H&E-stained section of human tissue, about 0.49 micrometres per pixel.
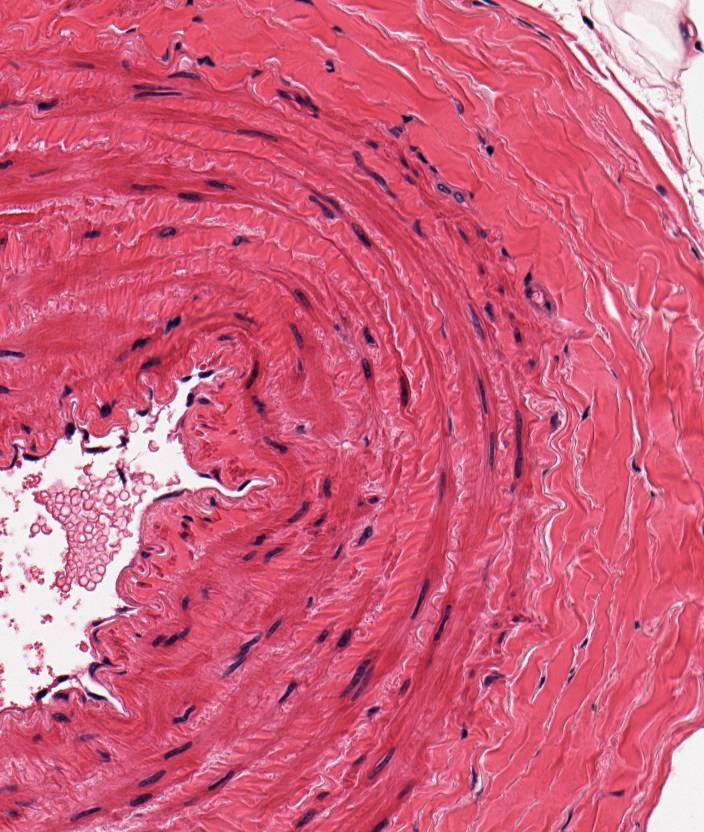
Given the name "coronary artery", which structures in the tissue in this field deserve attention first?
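The tissue here is coronary artery.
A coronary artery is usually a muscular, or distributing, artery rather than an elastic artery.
In keeping with that, the wall is thick and built of concentric layers curving around a lumen at the left edge, and in its inner and middle parts smooth muscle cells run circumferentially, parallel to the lumen. The nuclei in these muscular layers are dark, elongated and cigar-shaped. Toward the right edge the wall changes to paler pink, wavy fibrous tissue with fewer nuclei than the inner layers.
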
